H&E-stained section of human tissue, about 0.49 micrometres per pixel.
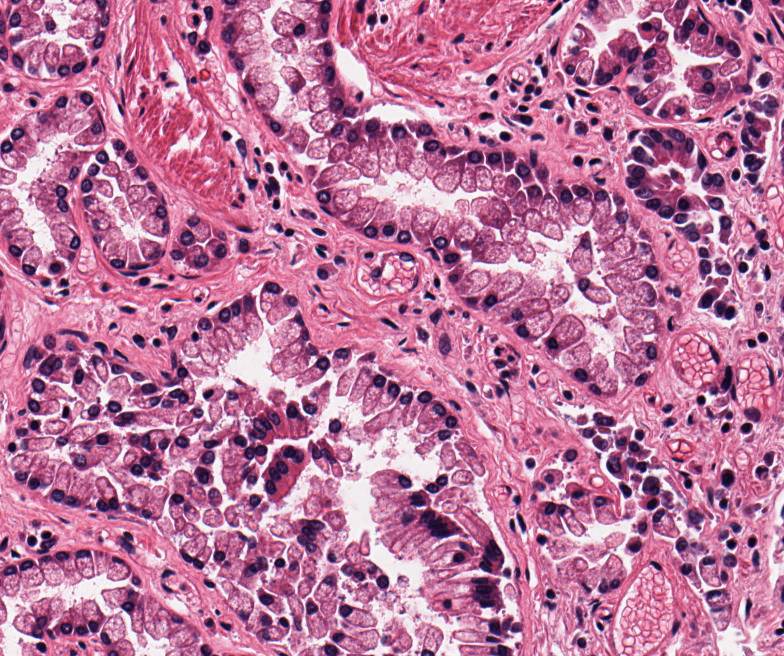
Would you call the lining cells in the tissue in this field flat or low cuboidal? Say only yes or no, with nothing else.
No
